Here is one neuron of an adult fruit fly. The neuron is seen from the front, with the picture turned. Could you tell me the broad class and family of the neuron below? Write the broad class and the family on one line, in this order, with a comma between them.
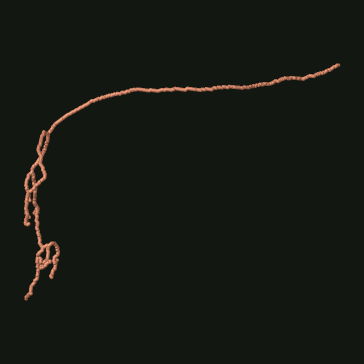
sensory neuron entering the nerve cord, class mechanosensory tactile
